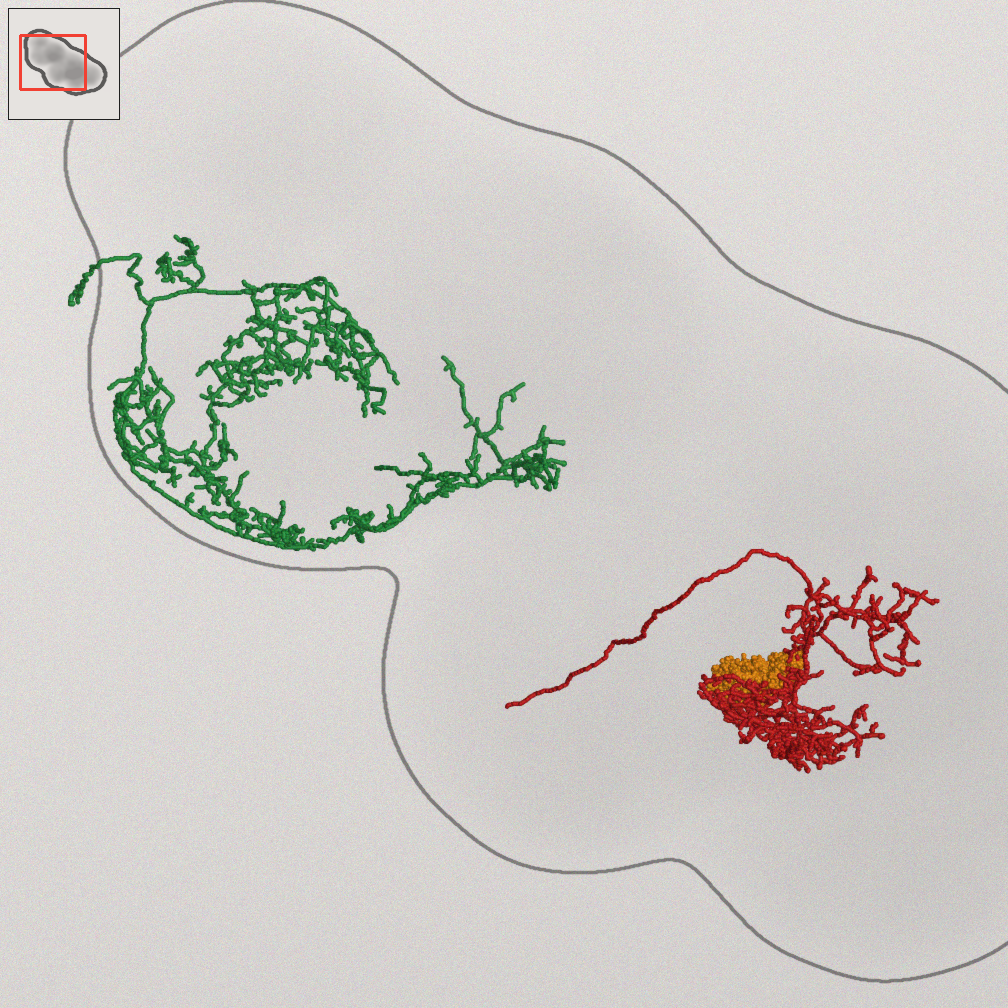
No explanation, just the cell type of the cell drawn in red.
SNxx33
